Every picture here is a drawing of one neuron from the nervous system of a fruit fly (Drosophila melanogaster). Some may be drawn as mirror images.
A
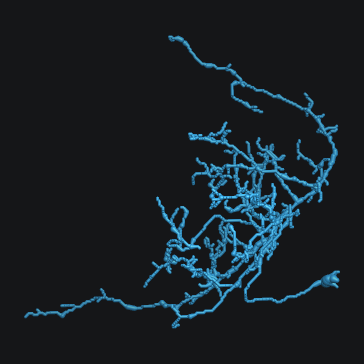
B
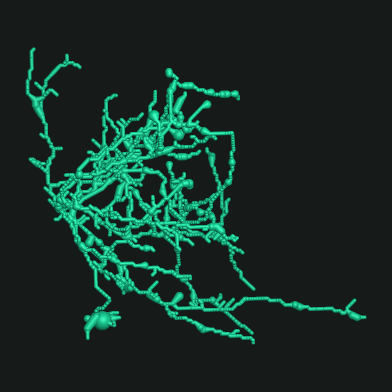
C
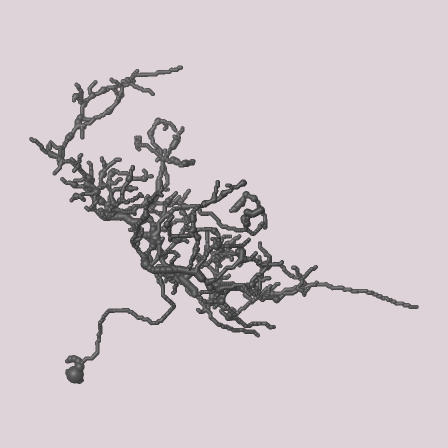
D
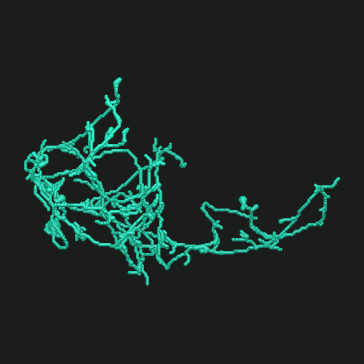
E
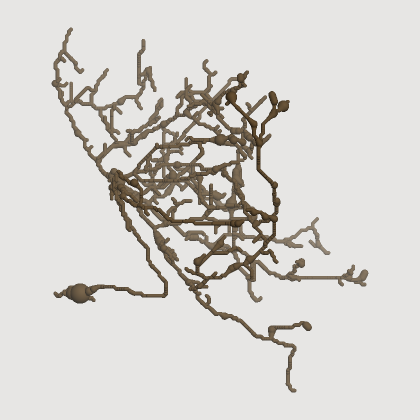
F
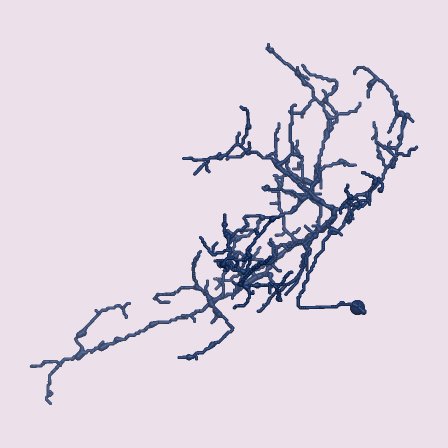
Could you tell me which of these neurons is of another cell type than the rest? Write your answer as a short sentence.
Picture D shows a neuron of another cell type.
